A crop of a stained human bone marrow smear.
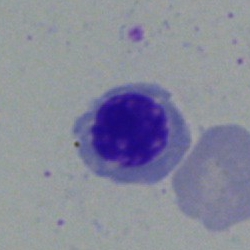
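Erythroblast, central cell: outline roughly round, edge slightly uneven. Chromatin deep purple and dense, with scattered small pale spots. Moderate rim of pale blue cytoplasm around the nucleus; no granules visible.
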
